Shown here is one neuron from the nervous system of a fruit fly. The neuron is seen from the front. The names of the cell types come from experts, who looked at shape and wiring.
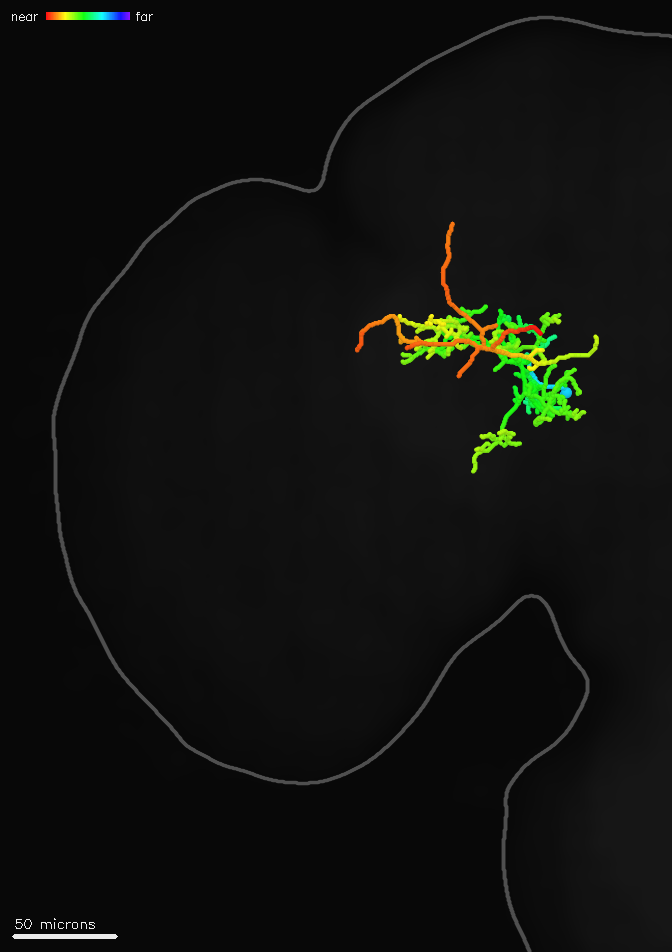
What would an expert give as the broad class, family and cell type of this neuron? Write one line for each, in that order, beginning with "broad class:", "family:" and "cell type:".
broad class: central-brain intrinsic neuron
family: hemilineage VLPl&p2_posterior
cell type: CB4245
